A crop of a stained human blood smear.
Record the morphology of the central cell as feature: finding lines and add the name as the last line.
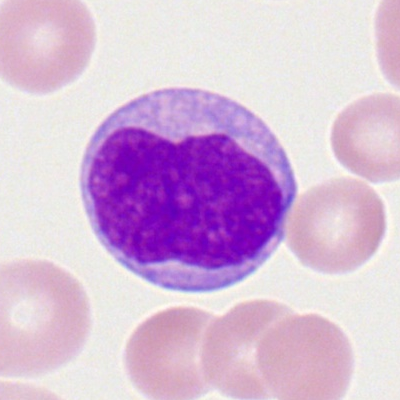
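Outline: round and smooth
Nucleus: shallow notch in its upper edge
Nuclear extent: fills most of the cell
Chromatin: dark purple, coarsely clumped
Name: monocyte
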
